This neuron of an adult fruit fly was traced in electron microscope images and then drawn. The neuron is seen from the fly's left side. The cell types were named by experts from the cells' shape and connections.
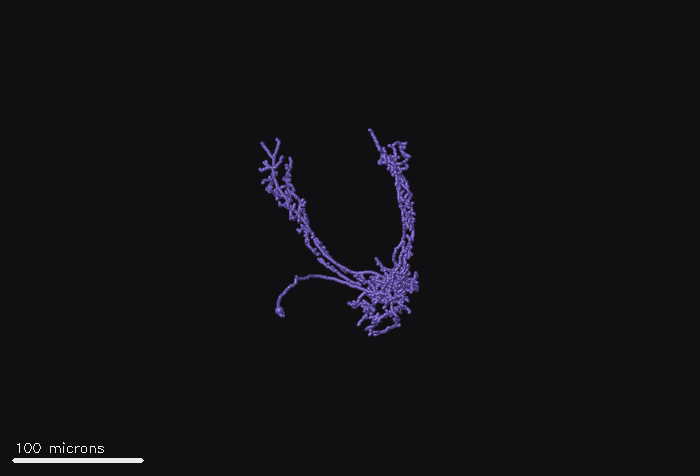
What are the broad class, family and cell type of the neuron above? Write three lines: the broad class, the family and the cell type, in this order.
central-brain intrinsic neuron
hemilineage WEDa2
WEDPN5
